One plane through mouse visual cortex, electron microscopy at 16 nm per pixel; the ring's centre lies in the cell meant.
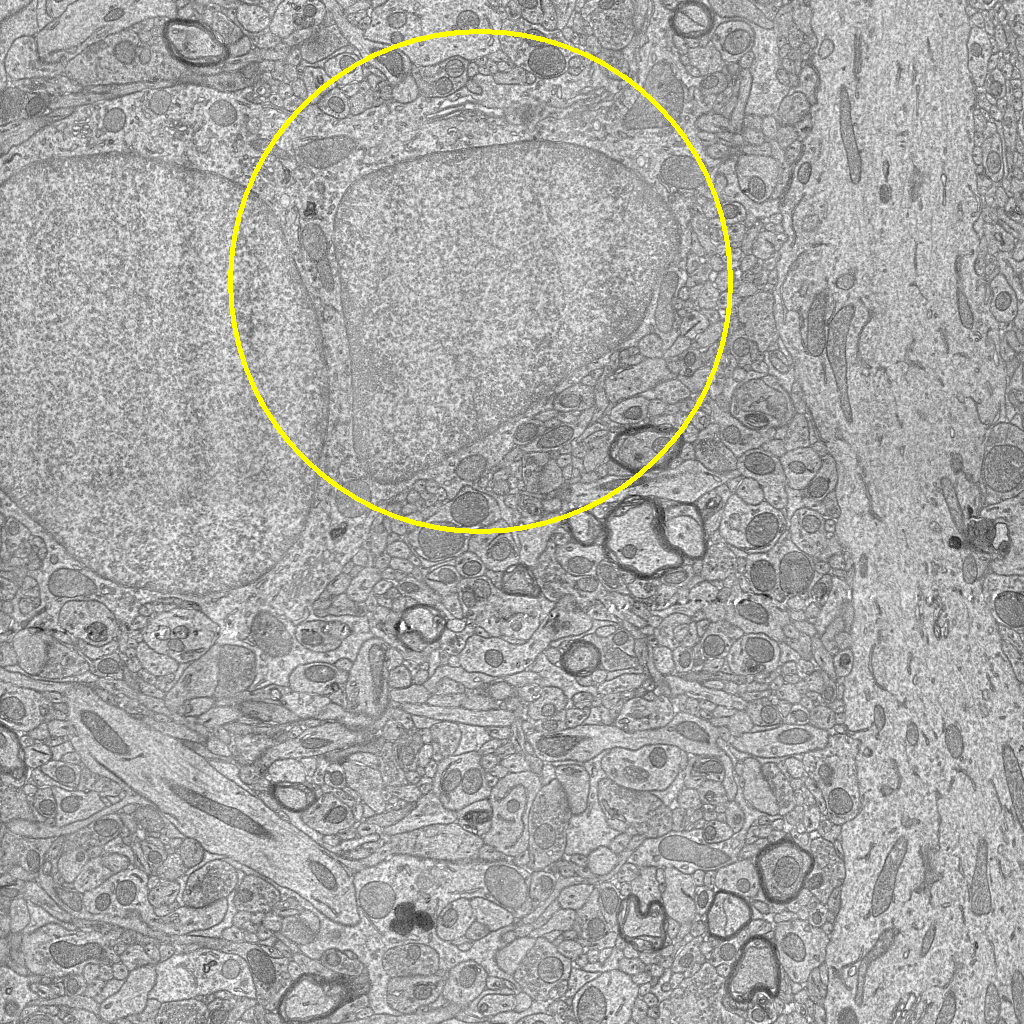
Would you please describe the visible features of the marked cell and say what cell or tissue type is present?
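Inside the ring lies the whole outline of a nucleus that is rounded but flattened on its left side. No distinct nucleolus is visible within it. Close against the left of the cell body sits another large pale nucleus. The marked cell is an astrocyte.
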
